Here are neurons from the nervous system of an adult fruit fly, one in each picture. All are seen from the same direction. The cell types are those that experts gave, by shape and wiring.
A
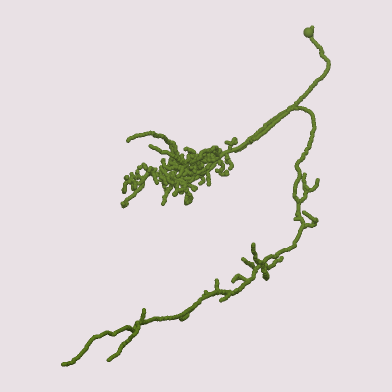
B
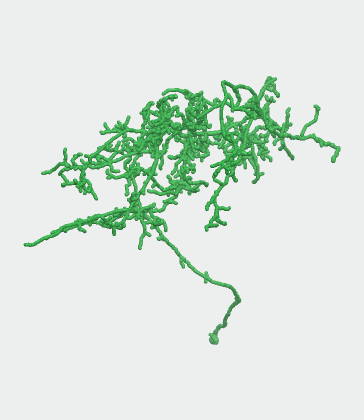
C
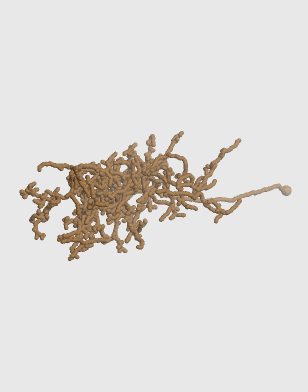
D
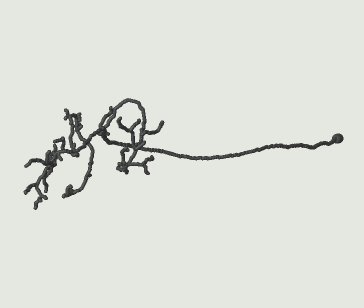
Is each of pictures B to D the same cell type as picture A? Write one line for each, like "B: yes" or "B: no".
B: no
C: no
D: no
